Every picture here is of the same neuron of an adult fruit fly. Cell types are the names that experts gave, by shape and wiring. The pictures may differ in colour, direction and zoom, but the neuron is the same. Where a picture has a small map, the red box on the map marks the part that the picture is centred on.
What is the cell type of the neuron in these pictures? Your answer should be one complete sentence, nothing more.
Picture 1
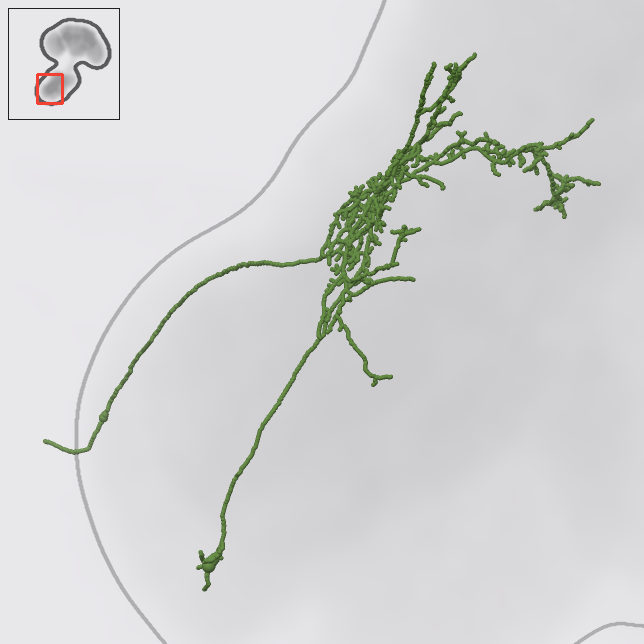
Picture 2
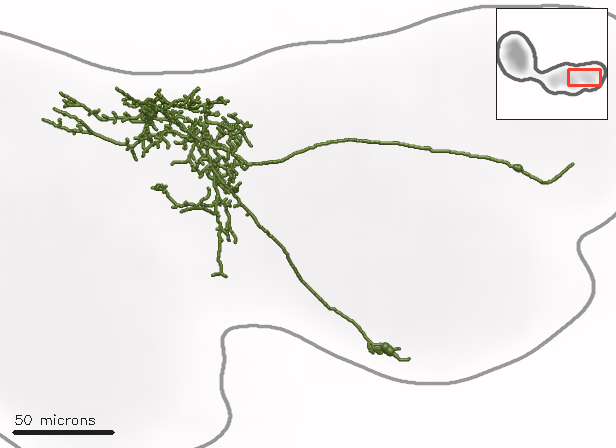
Classified by cell type, this neuron is hi2 MN.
